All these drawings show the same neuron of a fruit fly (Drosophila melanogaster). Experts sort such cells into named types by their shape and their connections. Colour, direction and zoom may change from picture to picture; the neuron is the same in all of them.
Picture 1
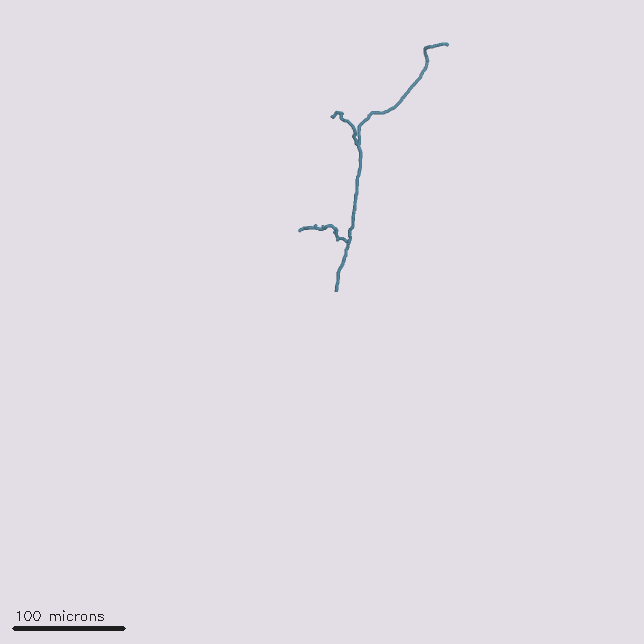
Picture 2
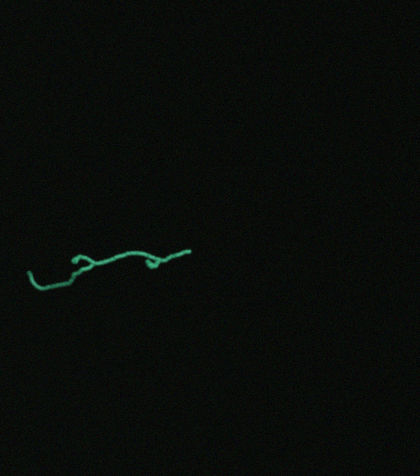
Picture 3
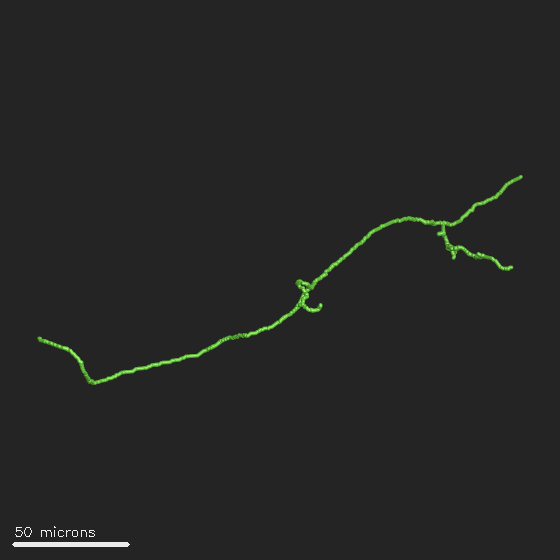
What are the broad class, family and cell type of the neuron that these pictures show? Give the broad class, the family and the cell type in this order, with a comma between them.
sensory neuron entering the nerve cord, class mechanosensory proprioceptive, SNpp18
